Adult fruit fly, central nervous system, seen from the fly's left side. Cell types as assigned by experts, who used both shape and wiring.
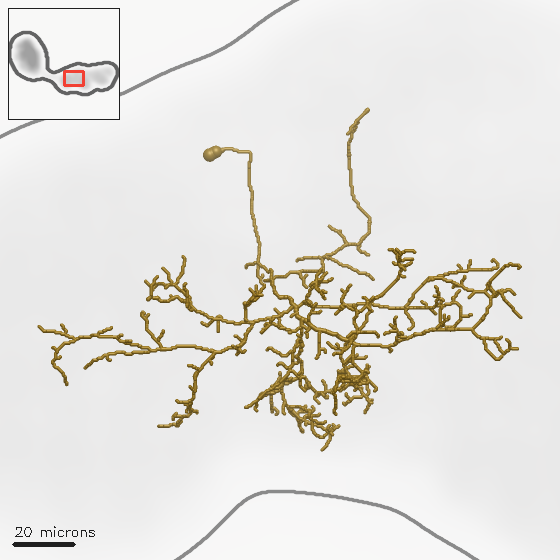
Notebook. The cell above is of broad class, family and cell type: nerve-cord intrinsic neuron; hemilineage 11A; IN11A020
